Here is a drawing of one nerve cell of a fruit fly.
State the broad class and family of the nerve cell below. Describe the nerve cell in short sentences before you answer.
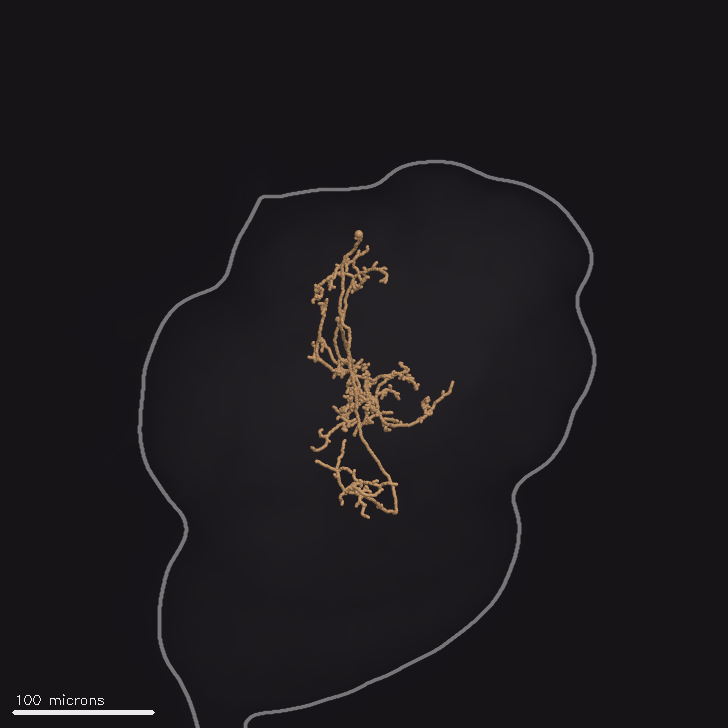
By the scale bar it is about 200 microns tall in this view. In this view it is taller than it is wide. This is a central-brain intrinsic neuron. The family is hemilineage WEDd2.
